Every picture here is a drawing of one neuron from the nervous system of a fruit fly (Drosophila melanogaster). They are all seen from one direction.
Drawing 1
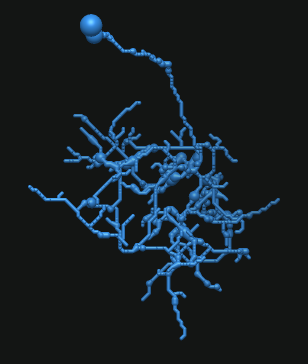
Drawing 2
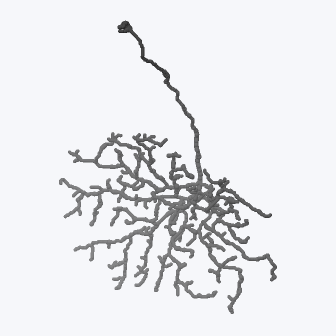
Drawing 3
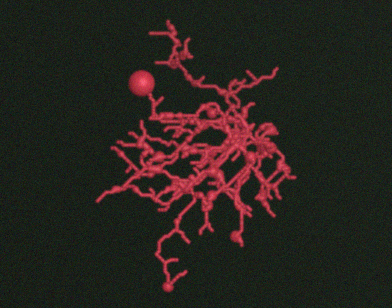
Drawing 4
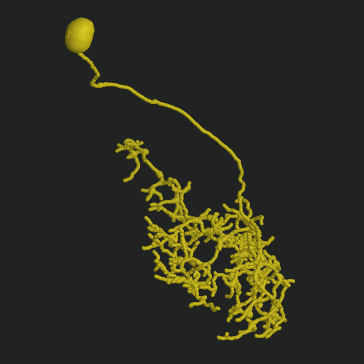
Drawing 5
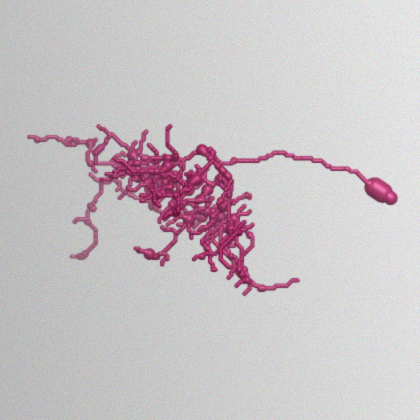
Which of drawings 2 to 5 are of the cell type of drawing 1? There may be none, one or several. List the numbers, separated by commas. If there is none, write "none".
3, 4, 5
